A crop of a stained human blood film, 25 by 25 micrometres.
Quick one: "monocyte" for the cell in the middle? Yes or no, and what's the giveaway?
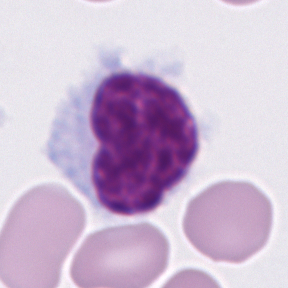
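Deciding points: cytoplasmic edge ragged and faint, not smooth; cytoplasm pale greyish blue. Verdict: hairy cell, not monocyte.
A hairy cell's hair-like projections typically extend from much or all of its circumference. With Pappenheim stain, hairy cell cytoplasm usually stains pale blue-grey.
Nucleus about 12 by 9 micrometres, shallow notch on its left edge, lying toward the right; most cytoplasm lies to its left.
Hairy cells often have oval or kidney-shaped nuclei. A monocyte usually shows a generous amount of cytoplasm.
Here the nucleus fills about 70% of the cell's area, which counts against monocyte. Cell about 14 micrometres across, about 1.75 times the width of a whole red cell in the picture. No nucleoli seen; this does not count against monocyte.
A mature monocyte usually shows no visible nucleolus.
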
